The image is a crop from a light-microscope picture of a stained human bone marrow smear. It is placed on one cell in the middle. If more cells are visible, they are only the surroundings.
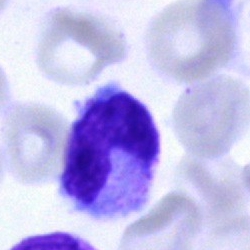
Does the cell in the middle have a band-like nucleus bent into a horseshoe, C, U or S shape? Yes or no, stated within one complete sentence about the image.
Yes, the nucleus has been drawn out into a curved band lacking separate lobes.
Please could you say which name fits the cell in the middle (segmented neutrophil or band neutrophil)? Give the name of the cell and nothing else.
band neutrophil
